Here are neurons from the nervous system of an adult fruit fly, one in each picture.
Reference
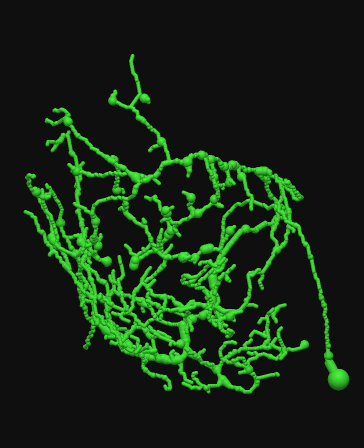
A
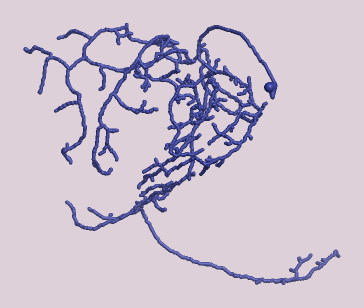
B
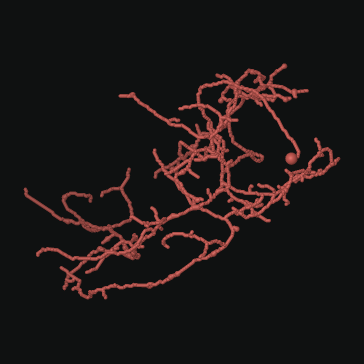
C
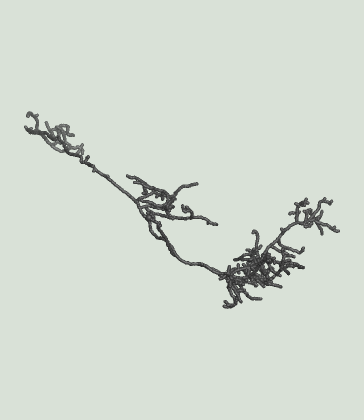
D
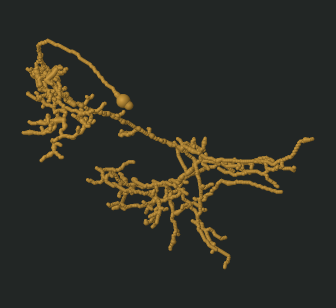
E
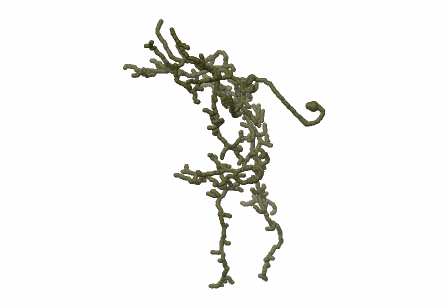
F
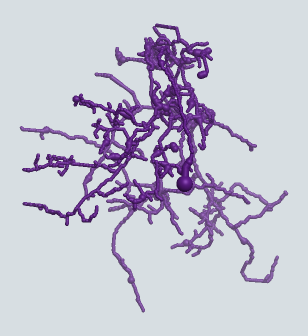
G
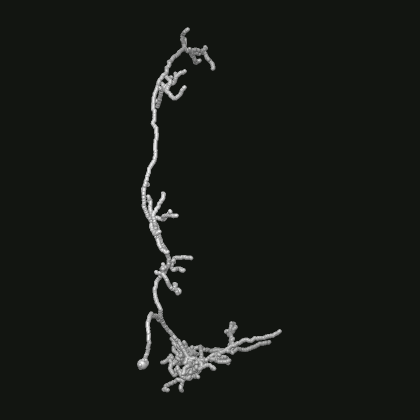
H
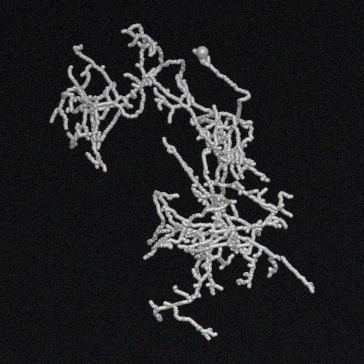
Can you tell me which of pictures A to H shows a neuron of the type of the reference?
A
